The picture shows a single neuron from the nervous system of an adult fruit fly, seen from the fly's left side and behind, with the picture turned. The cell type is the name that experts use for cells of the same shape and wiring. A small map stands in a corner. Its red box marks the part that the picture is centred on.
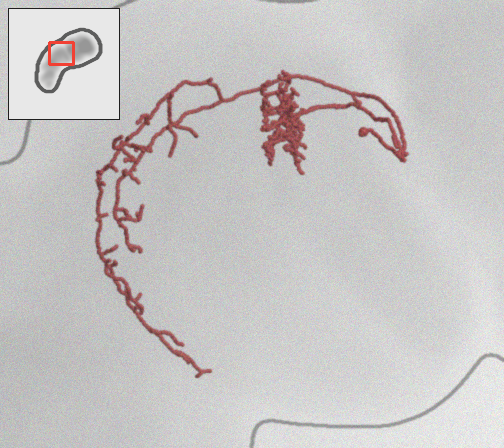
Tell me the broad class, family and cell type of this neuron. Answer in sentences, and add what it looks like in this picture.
This is an optic-lobe intrinsic neuron. The family is MeLo. Its cell type is MeLo14. Dozens of branch ends can be seen. As drawn here it is about as wide as it is tall.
